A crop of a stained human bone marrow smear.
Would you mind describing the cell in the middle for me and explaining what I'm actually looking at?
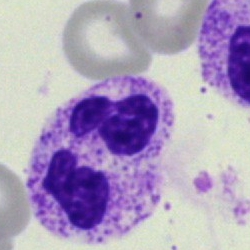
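The outline looks smooth, oval and intact. The nucleus shows as two separate dark masses, one upper, one lower left, and I find no nucleoli in either. Purple granules, many of them, are scattered through the cytoplasm. I'd name it a segmented neutrophil.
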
